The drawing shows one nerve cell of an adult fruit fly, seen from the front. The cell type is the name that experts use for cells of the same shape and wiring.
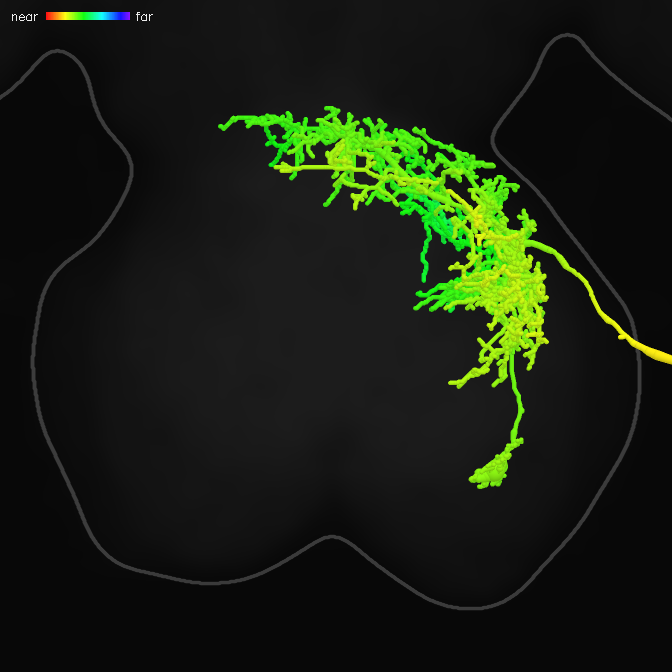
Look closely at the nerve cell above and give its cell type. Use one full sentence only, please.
The cell type designation of this nerve cell is tpn MN.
